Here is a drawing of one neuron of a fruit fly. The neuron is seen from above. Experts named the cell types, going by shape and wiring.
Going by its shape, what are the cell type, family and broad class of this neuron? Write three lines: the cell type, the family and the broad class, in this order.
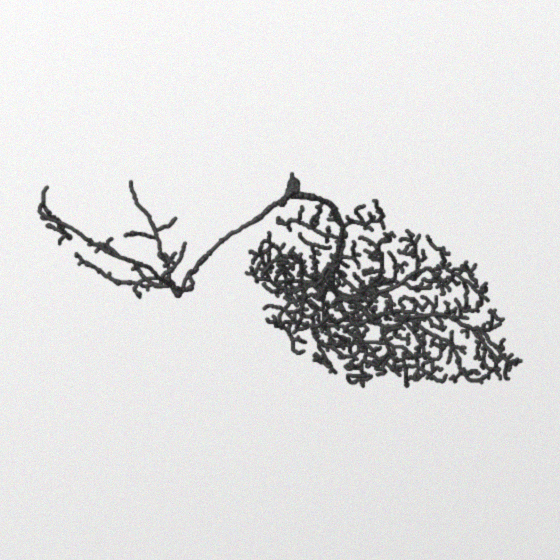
MeVP24
MeVP
visual projection neuron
